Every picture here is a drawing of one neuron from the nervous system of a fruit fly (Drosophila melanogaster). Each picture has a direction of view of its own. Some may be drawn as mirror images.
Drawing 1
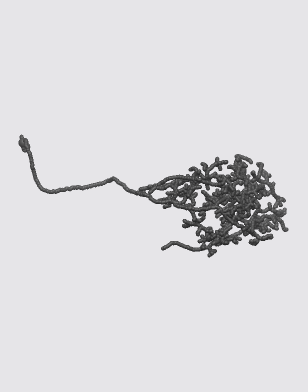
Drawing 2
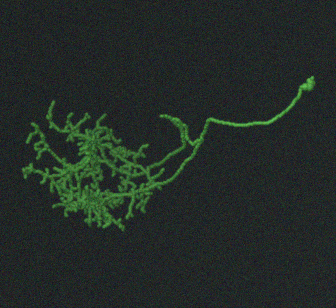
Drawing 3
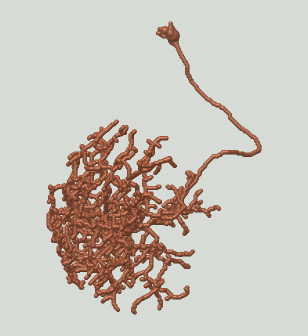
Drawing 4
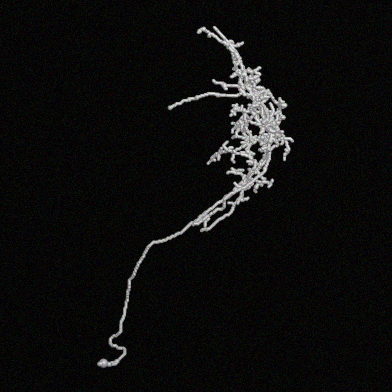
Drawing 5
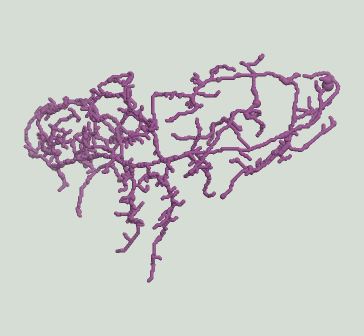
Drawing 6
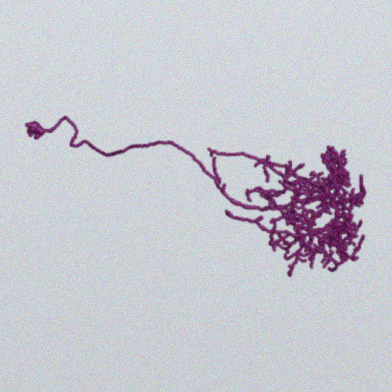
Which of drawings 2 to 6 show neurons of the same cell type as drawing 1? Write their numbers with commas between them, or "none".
2, 3, 4, 6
